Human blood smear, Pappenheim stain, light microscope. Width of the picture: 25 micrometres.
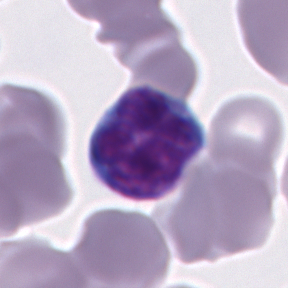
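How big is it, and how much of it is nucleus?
It's about 10 micrometres across, with a round nucleus about 9 micrometres across that fills about 80% of the cell's area.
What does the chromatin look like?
Dense and dark purple, in coarse clumps.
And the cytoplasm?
Only a thin blue rim shows around the nucleus, and I see no vacuoles anywhere in the cell.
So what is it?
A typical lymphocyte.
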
